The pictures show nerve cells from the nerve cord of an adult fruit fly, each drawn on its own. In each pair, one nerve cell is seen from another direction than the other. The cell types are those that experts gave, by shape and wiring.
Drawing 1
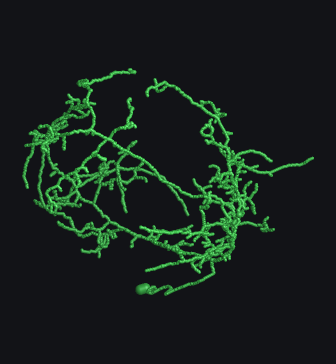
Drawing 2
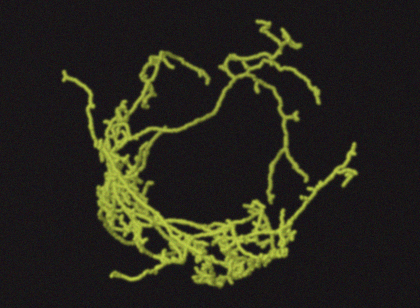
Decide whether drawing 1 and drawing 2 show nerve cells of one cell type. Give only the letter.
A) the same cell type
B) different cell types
B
